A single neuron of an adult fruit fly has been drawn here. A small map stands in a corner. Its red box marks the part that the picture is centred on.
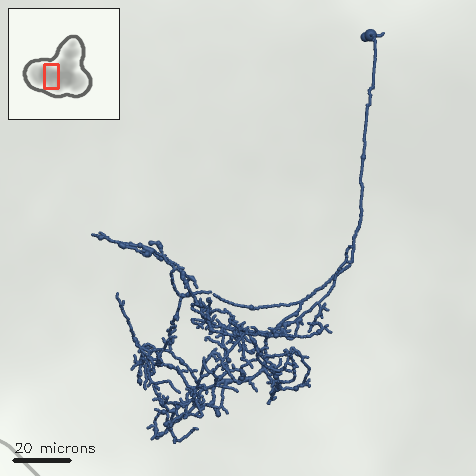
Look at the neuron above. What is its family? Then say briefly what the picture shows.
Its family is hemilineage DM1_antero_ventral. This is a central-brain intrinsic neuron. The cell body can be seen at the upper right of the picture. From top to bottom in the picture it spans about 150 microns. Dozens of branch ends can be seen.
